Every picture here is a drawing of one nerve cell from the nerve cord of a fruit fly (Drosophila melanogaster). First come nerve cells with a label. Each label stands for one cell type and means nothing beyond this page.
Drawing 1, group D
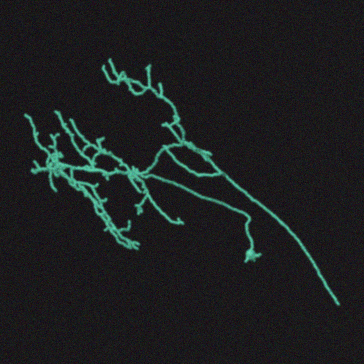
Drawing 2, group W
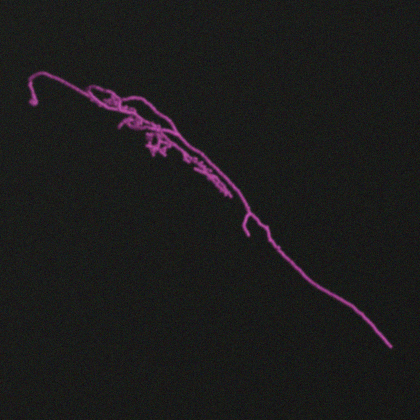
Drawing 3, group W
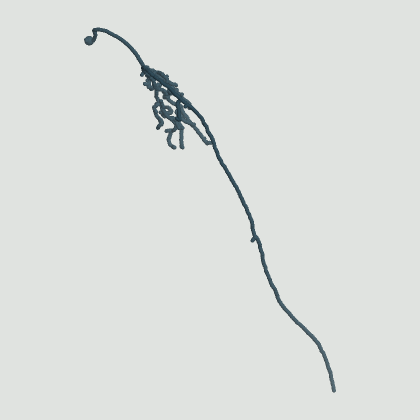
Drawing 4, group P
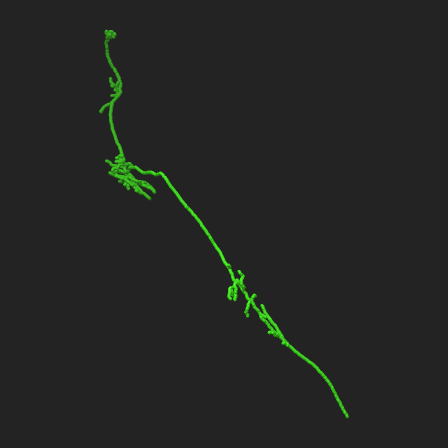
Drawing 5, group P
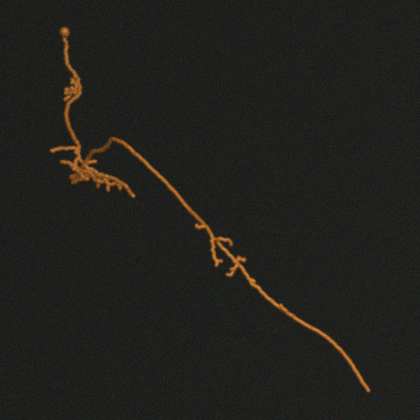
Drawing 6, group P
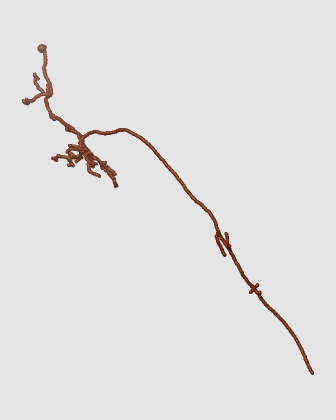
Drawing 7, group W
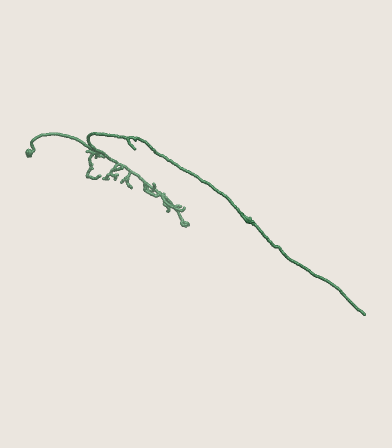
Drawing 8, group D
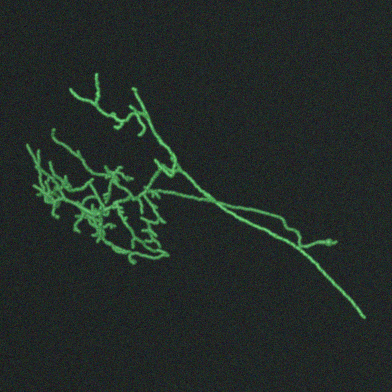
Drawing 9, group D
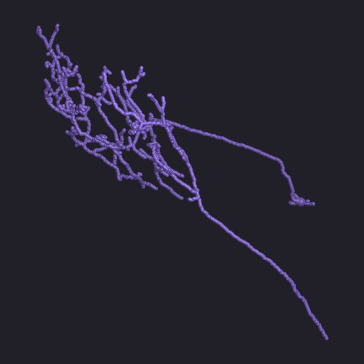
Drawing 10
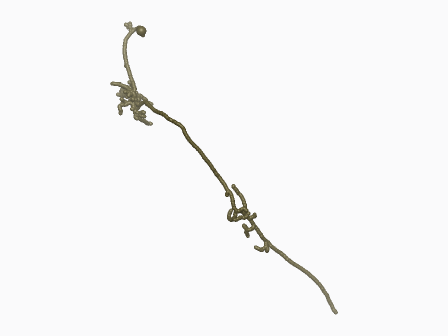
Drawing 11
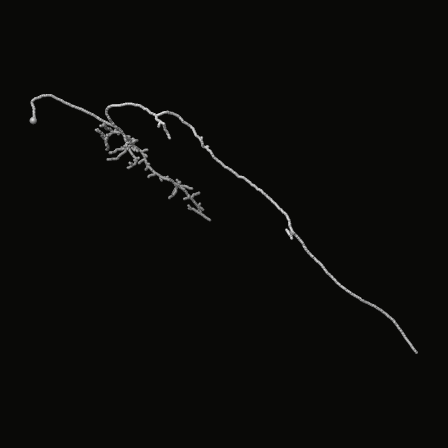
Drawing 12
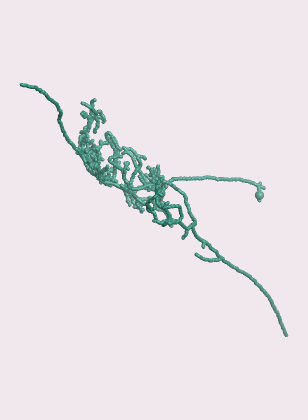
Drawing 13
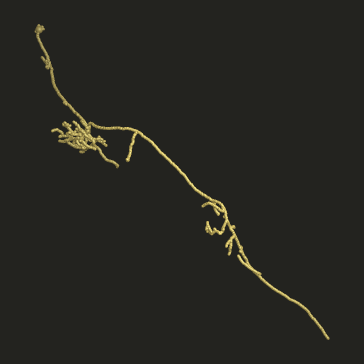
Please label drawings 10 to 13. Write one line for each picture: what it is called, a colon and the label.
10: group P
11: group W
12: group D
13: group P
